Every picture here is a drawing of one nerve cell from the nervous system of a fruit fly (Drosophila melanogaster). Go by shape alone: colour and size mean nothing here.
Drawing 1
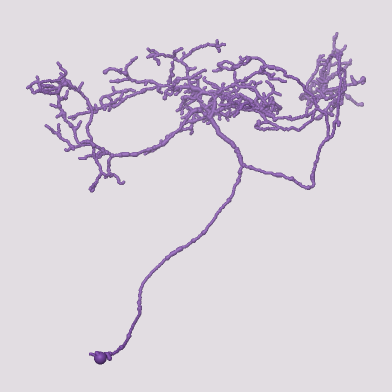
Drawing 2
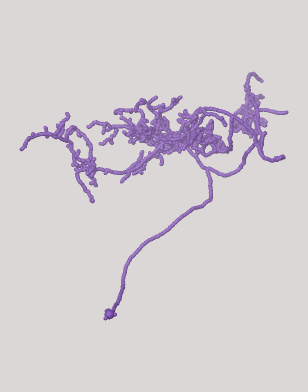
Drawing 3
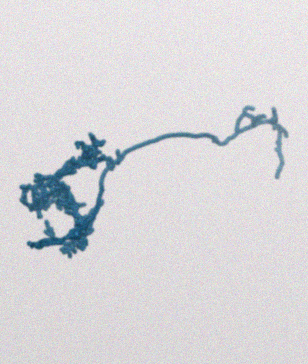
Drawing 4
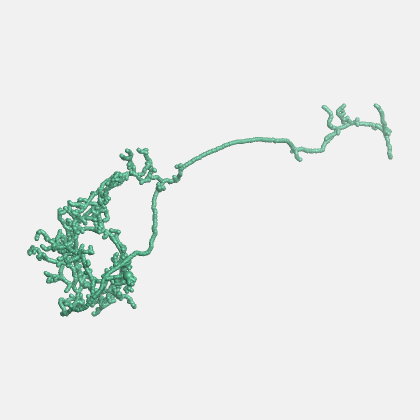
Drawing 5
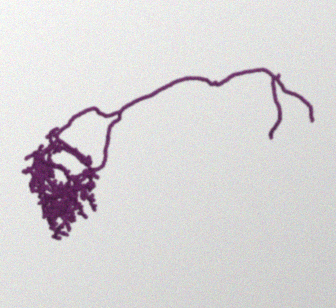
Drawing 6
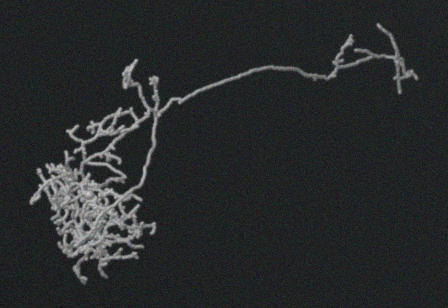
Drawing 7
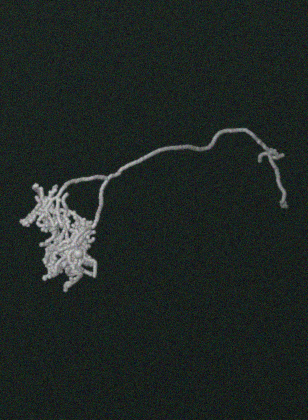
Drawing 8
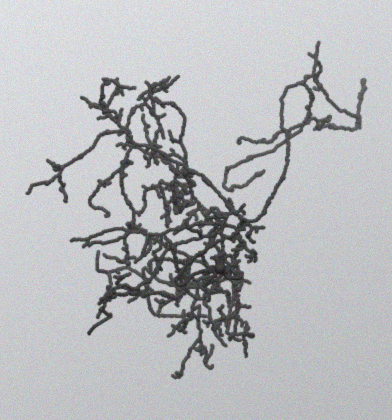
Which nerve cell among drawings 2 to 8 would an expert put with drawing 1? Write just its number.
2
